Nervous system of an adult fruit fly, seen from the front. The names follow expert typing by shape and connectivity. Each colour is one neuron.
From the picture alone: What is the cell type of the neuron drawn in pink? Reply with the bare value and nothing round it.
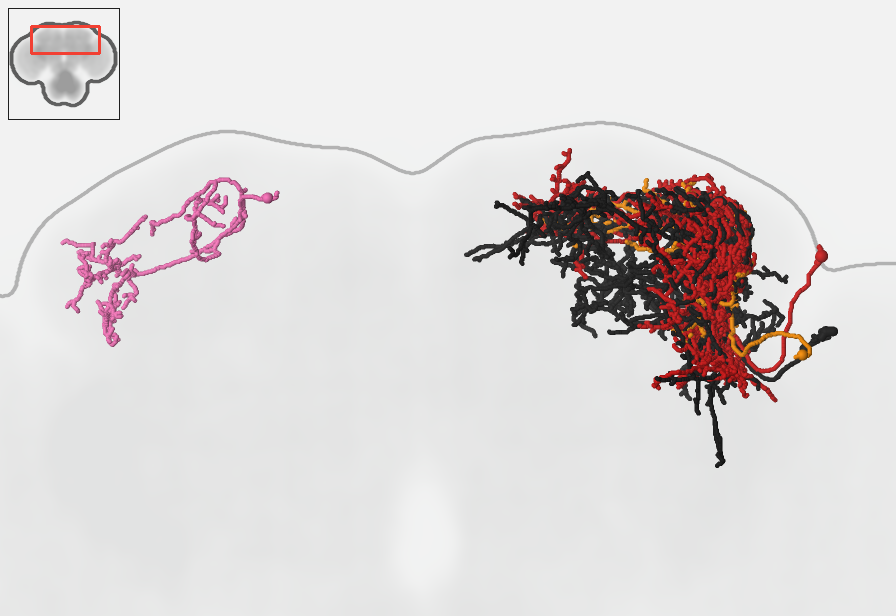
SLP152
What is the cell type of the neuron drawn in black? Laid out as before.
SLP230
